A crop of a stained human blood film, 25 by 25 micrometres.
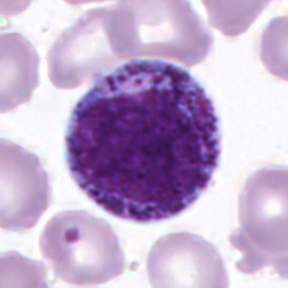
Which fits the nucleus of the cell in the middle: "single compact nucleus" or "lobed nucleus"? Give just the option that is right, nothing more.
Single compact nucleus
